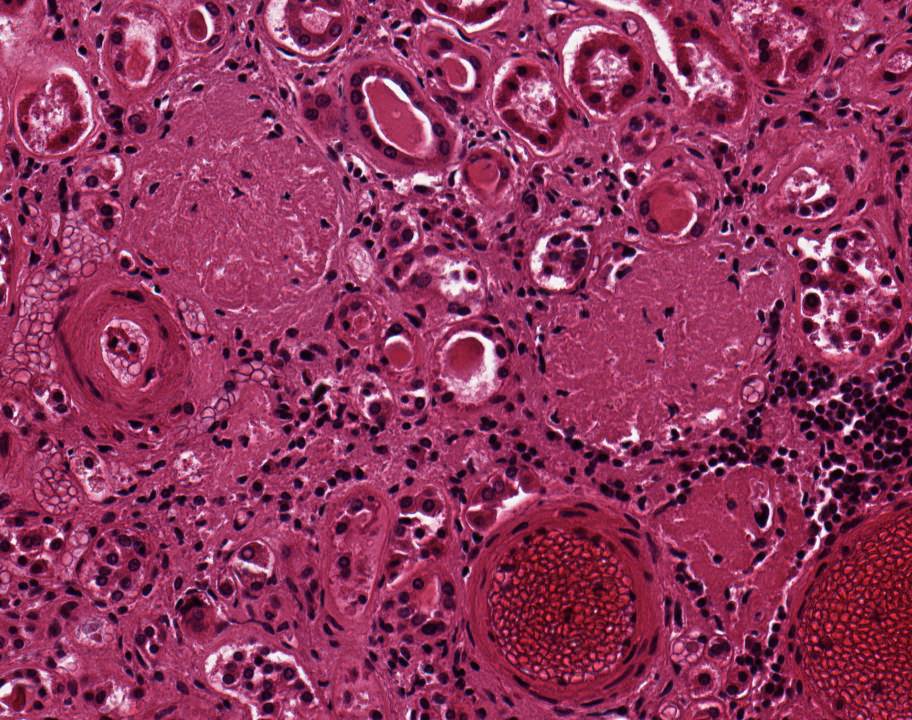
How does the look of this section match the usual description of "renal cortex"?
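The tissue is renal cortex.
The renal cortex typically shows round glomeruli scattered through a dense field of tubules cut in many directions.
Tubules are present, as that would lead one to expect, each lined by a single layer of cuboidal epithelial cells with round dark nuclei. Two large rounded pale pink masses of acellular, finely fibrillar material lie in the upper left-centre and the right-centre. Right of centre, just above the lower-right vessel, is a dense cluster of small round dark lymphocytes. Near the left edge, groups of cells carry many small clear cytoplasmic vacuoles, giving a honeycomb appearance.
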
